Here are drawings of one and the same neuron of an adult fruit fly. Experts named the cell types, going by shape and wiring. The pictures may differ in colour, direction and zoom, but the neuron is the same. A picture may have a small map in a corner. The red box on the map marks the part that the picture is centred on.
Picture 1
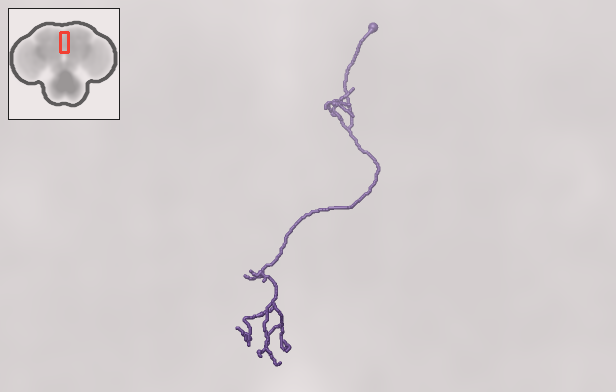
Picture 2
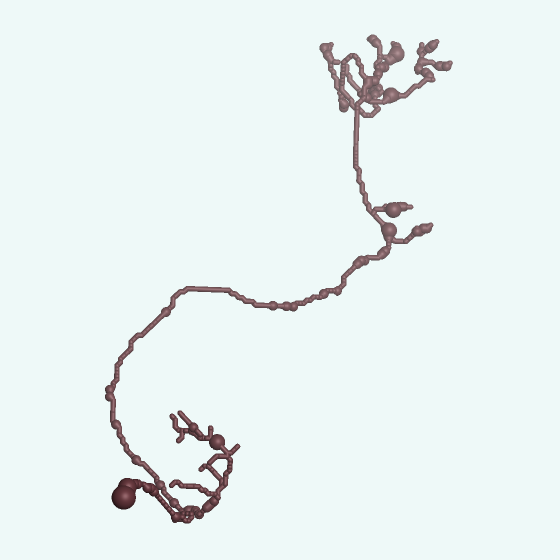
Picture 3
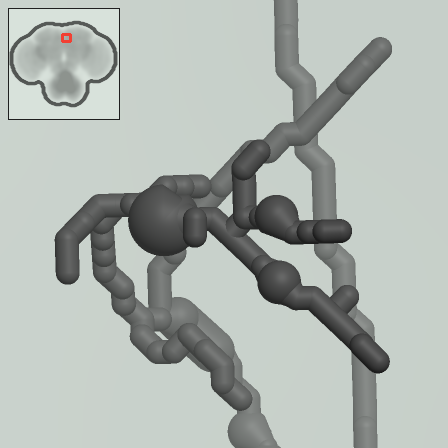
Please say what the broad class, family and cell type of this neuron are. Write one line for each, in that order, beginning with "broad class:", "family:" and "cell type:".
broad class: central-brain intrinsic neuron
family: class CX
cell type: PFNp_b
